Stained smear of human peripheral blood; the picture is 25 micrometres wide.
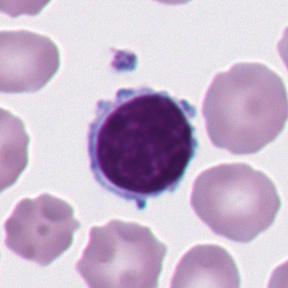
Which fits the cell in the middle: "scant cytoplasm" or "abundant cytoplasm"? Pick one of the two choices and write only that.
Scant cytoplasm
